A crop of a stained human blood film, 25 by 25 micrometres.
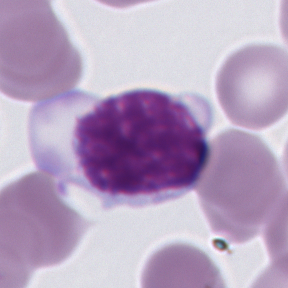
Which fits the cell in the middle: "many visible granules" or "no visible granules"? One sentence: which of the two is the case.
Visible granules are absent from the cytoplasm of the cell.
